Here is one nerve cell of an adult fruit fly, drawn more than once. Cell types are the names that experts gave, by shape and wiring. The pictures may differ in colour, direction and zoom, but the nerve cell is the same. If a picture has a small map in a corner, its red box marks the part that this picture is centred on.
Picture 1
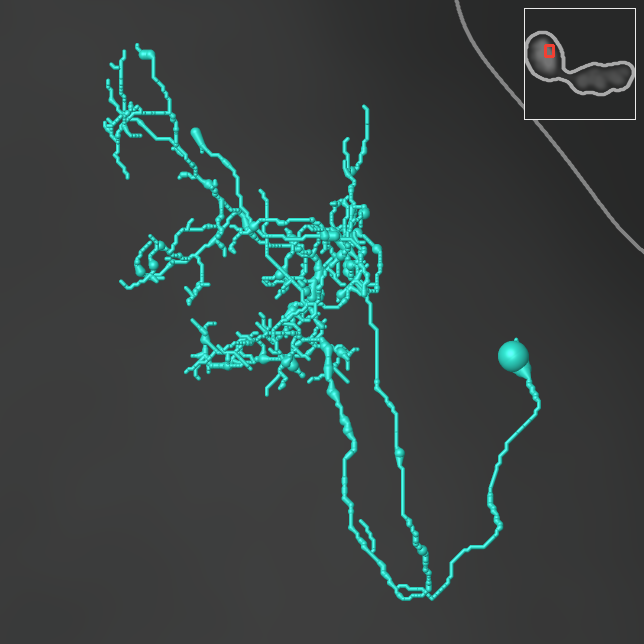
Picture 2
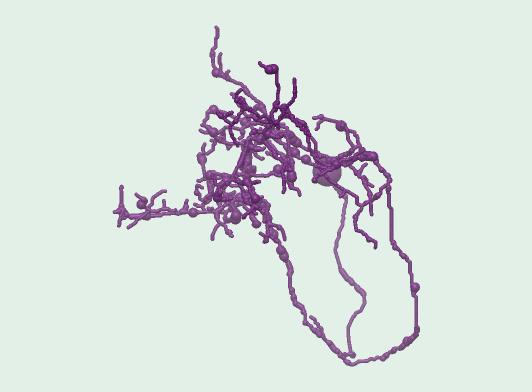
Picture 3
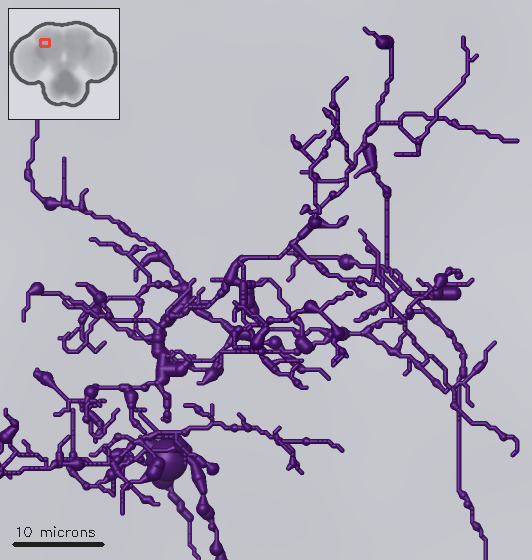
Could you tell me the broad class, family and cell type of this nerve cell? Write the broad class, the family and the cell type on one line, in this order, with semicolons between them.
central-brain intrinsic neuron; hemilineage VPNp&v1_ventral; PLP185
